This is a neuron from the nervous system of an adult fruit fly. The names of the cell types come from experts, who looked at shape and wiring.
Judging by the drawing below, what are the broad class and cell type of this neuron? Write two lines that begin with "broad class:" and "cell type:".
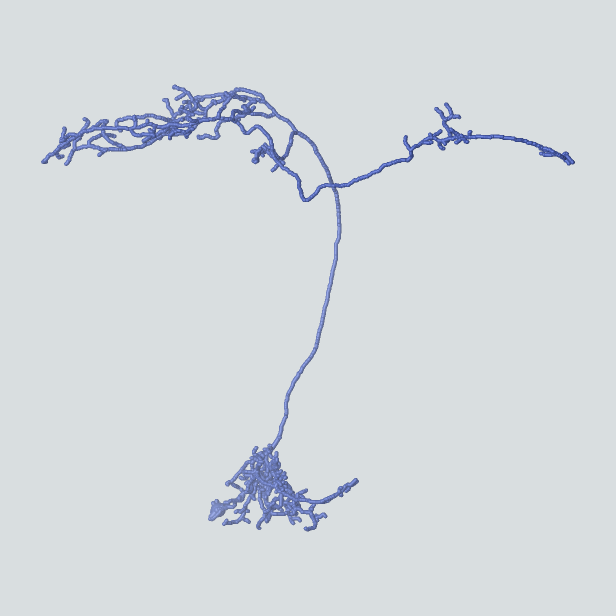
broad class: central-brain intrinsic neuron
cell type: PRW003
